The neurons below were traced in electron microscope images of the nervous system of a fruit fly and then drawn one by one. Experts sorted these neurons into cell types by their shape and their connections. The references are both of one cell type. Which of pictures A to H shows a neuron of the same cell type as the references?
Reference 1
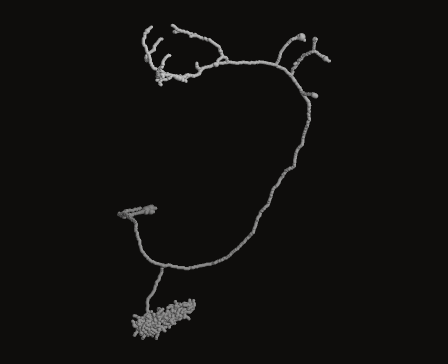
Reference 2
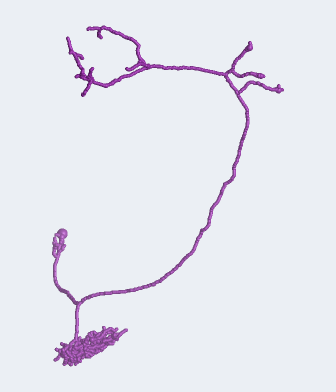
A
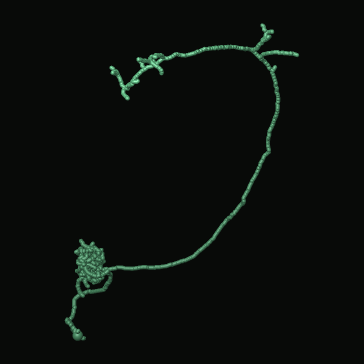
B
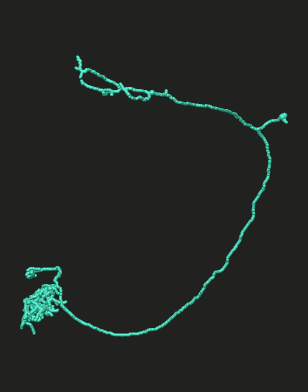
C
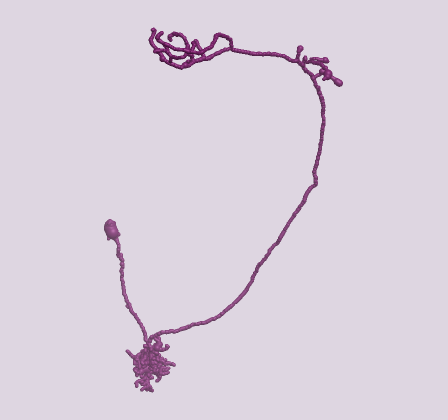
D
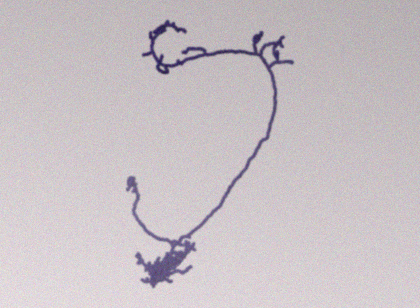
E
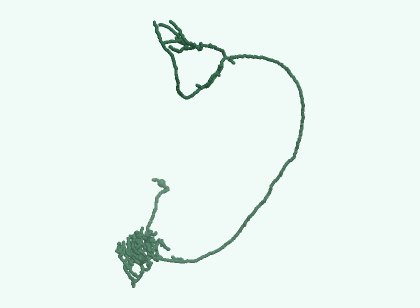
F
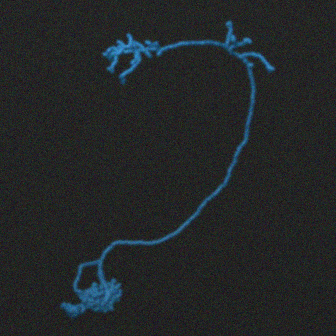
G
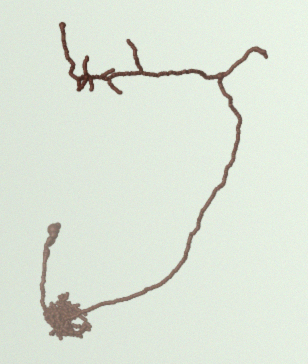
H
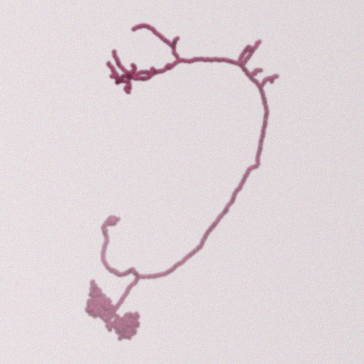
Picture D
